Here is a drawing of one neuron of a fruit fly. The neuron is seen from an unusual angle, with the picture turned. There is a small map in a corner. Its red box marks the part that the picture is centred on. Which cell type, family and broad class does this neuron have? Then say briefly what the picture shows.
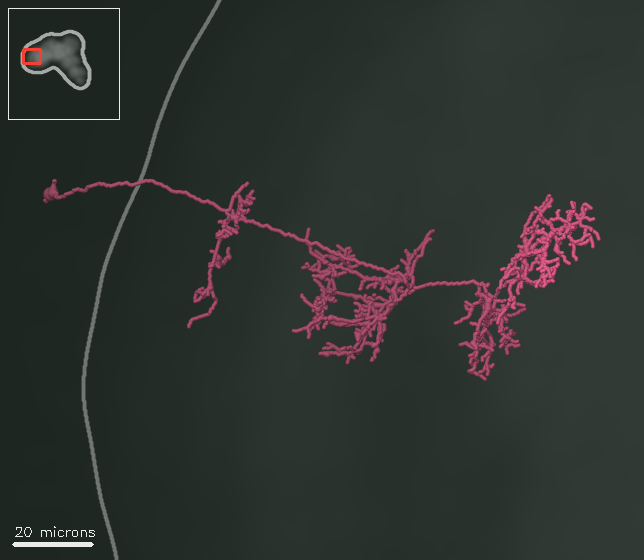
The cell type is TmY15. The family is TmY. Its broad class is optic-lobe intrinsic neuron. By the scale bar it is about 140 microns wide in this view. As drawn here it is more than twice as wide as it is tall.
